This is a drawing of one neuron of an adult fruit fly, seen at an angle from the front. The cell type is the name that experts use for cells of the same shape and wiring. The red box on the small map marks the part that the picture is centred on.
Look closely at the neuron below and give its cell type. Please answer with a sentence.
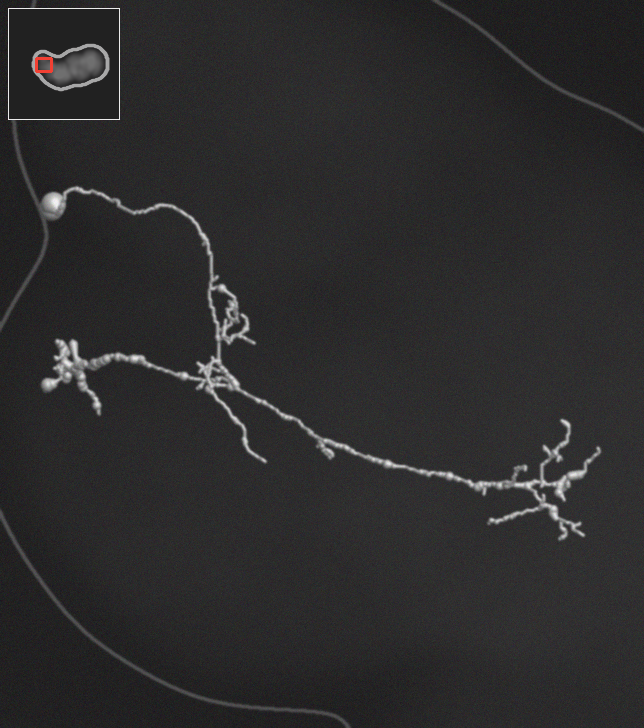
The cell type is IN19A114.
